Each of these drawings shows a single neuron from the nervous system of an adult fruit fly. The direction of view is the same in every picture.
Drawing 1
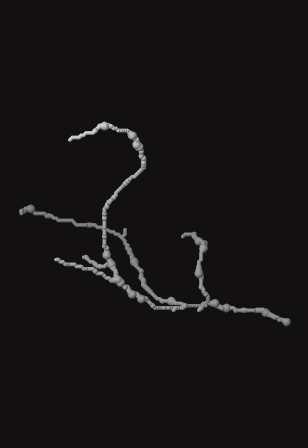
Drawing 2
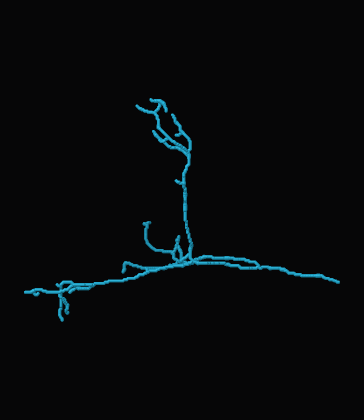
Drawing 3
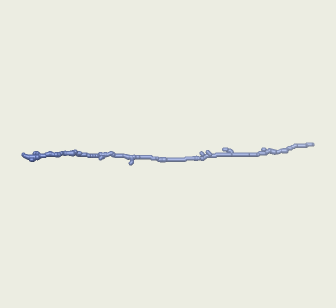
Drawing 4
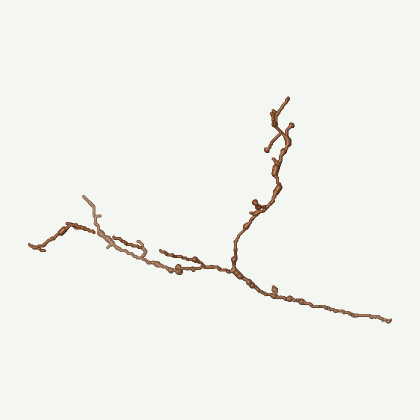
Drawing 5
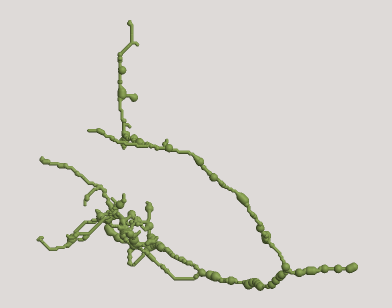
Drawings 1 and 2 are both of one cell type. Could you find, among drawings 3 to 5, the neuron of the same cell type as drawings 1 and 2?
Drawing 4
